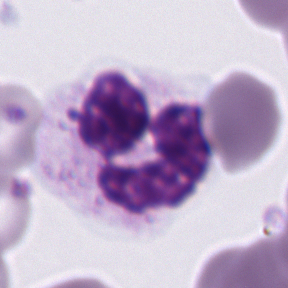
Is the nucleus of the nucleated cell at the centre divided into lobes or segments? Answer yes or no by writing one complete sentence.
Yes, there are two or more lobes making up the nucleus of the cell.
